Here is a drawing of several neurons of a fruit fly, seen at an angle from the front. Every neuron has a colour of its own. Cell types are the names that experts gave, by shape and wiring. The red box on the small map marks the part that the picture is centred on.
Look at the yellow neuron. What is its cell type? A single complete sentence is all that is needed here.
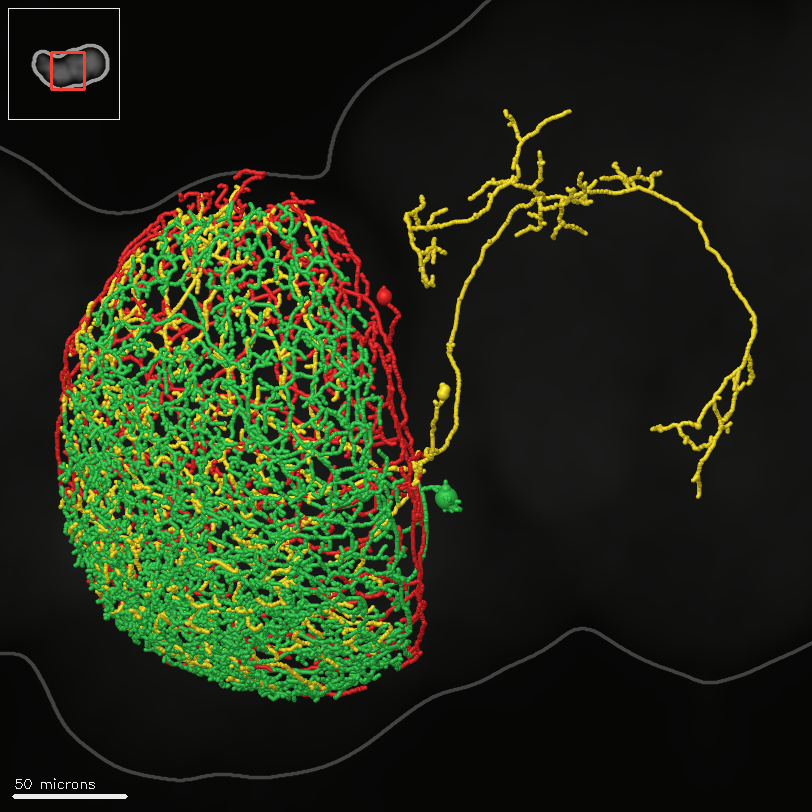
This neuron is an instance of the cell type MeVP49.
